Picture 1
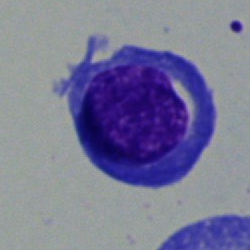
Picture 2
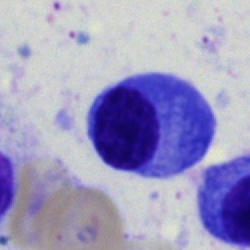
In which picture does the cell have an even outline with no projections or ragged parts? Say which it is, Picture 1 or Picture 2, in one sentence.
In Picture 2, no projections, blebs or ragged parts break the cell's outline.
